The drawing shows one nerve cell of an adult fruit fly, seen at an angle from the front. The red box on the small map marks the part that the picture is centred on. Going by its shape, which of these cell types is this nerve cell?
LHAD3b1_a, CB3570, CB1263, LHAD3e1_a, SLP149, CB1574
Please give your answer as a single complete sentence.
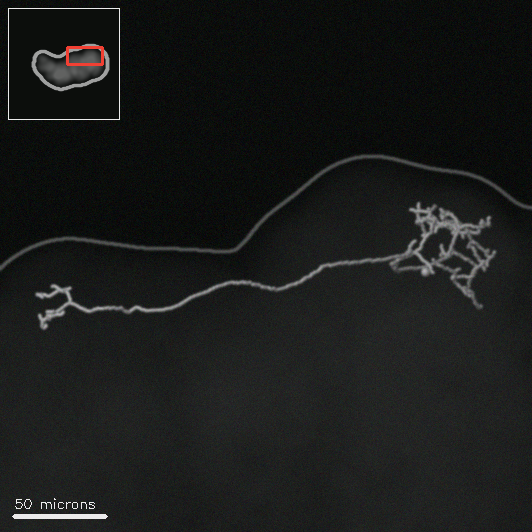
The cell type name CB1574 applies to this nerve cell.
